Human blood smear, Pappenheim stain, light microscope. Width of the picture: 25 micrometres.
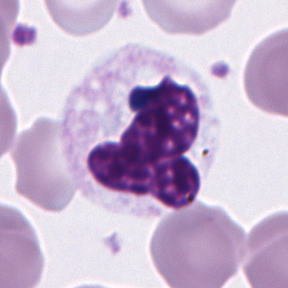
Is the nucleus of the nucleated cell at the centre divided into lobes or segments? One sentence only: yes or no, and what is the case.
Yes, the nucleus is formed of separate segments rather than one mass.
